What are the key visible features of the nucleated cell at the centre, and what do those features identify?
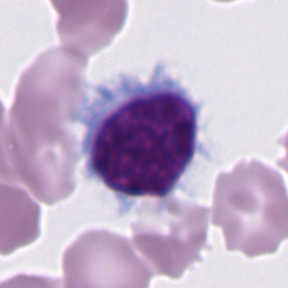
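Fine hair-like cytoplasmic projections extend around the whole border of the cell. The cytoplasm is pale blue, with no visible granules. Red blood cells lie close around the cell on its left, right and lower sides. Answer: hairy cell.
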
